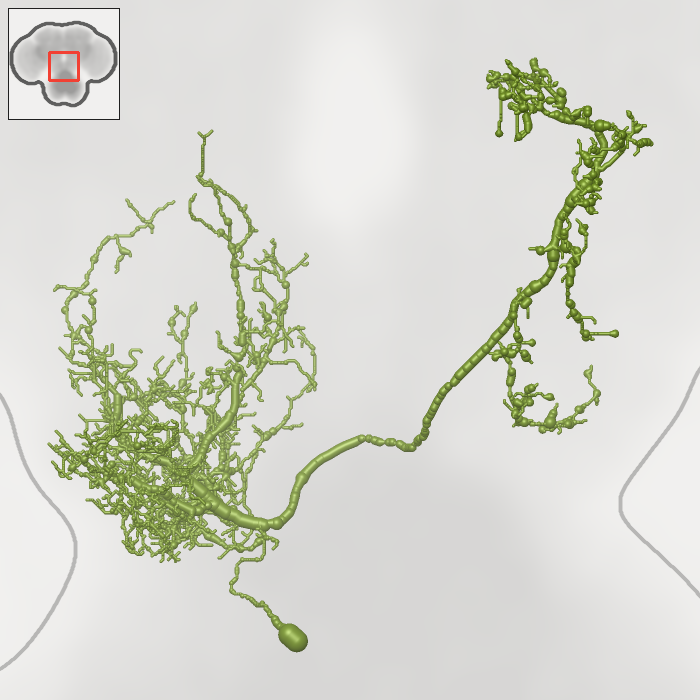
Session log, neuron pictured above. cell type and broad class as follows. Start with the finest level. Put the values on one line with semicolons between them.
GNG594; central-brain intrinsic neuron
